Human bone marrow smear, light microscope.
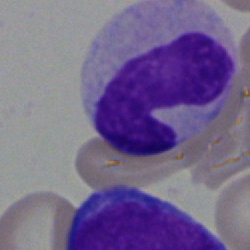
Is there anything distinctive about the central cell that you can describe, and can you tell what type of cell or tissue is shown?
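Look first at the outline, which is round and smooth. The nucleus curves into a horseshoe-like shape whose notch opens toward the lower right. The cytoplasm is pale lilac-blue. This cell is a band neutrophil.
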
